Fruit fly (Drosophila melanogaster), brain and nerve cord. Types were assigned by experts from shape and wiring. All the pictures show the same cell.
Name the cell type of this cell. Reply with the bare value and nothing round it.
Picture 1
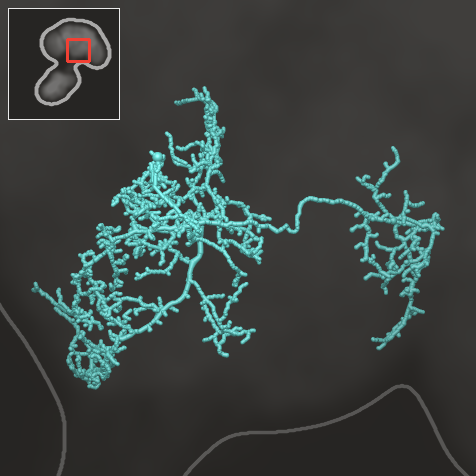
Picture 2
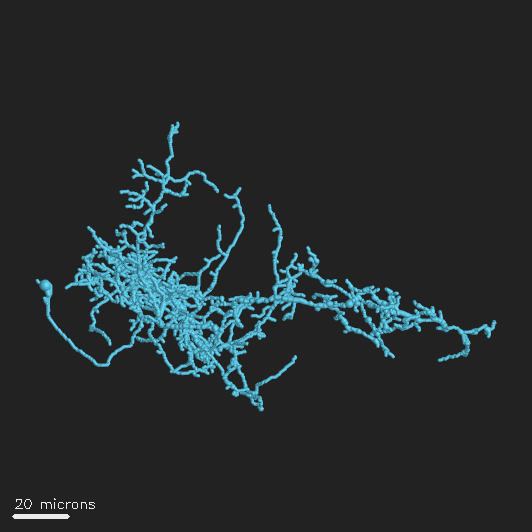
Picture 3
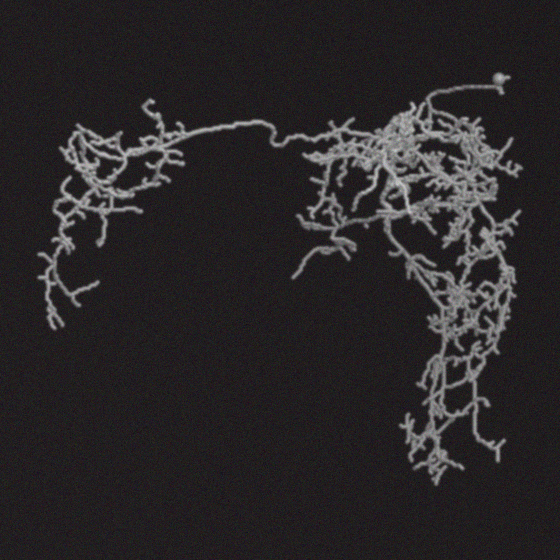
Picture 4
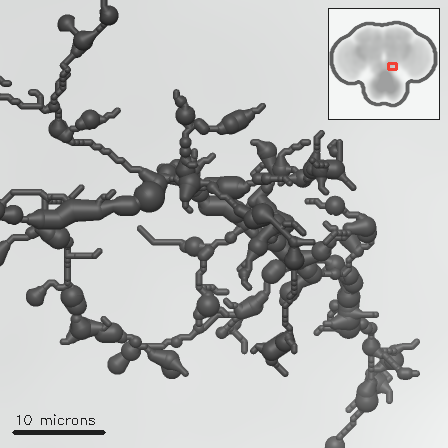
GNG159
